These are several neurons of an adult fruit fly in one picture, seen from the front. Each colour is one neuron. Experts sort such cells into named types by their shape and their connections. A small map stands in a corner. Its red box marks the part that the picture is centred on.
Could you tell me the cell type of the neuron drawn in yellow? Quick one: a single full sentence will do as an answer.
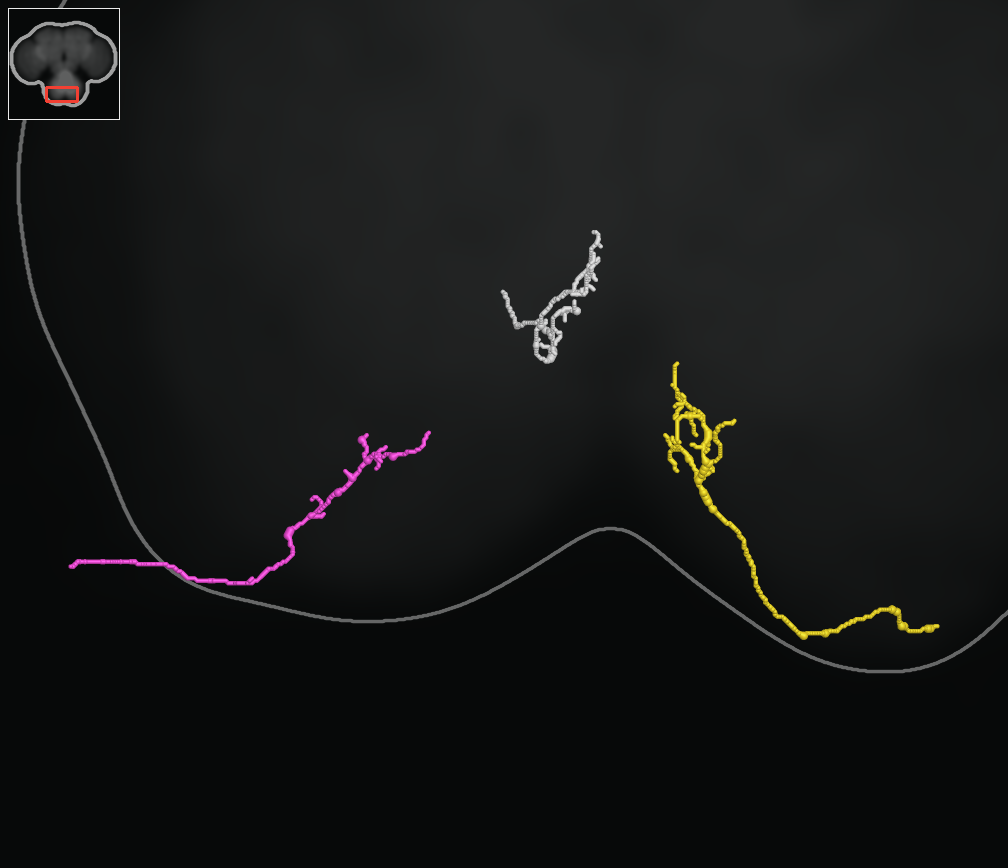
The neuron is a member of cell type LgLG1a.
